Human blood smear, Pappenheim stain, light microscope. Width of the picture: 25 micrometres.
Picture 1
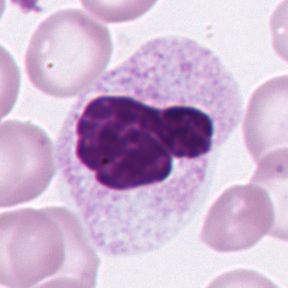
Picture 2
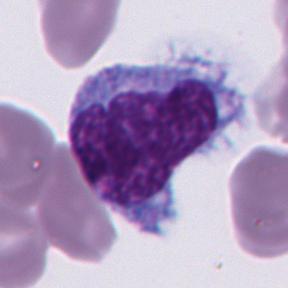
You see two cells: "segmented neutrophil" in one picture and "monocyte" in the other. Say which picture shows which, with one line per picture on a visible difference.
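Picture 1 is a segmented neutrophil. The cytoplasm holds many fine, evenly scattered pinkish-purple granules.
Picture 2 is a monocyte. No distinct granules are seen in the cytoplasm.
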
